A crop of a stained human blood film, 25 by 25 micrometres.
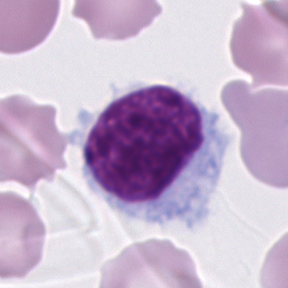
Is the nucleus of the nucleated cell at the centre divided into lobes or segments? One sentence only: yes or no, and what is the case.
No, what this cell has is an undivided, compact round, oval or kidney-shaped nucleus.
